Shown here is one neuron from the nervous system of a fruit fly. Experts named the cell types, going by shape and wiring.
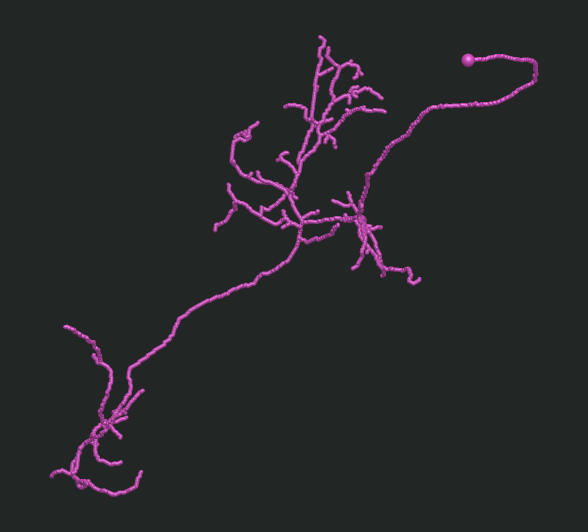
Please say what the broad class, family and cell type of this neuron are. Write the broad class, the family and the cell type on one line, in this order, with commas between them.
central-brain intrinsic neuron, hemilineage MX7, GNG662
